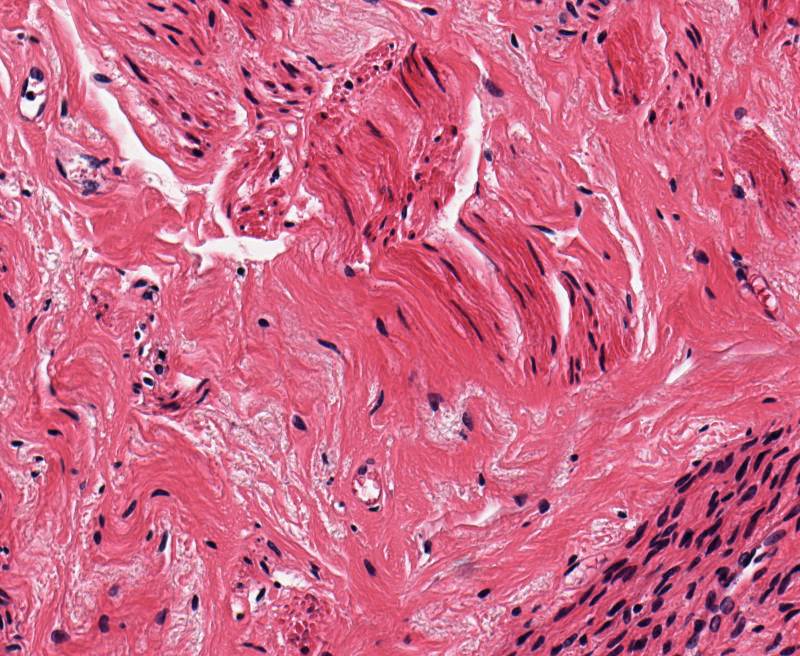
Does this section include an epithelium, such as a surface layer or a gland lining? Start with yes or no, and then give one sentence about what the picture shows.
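No. No epithelium is present anywhere in the field.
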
